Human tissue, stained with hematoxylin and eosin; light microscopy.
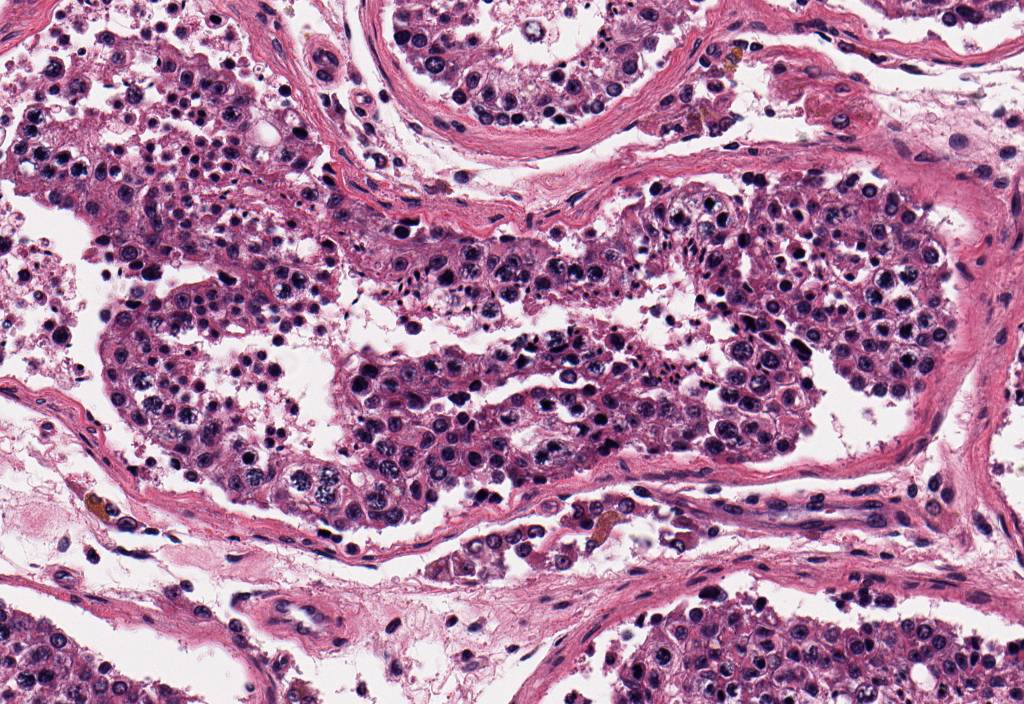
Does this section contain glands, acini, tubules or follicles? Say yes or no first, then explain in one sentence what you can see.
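Yes. Each tubule is bounded by a band of pink fibrous tissue containing flattened, elongated nuclei.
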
